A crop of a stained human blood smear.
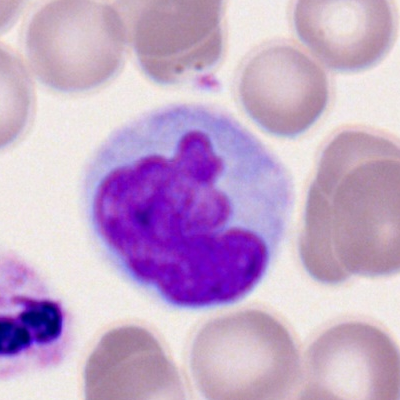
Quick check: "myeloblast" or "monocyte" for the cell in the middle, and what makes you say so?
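It's a monocyte. The nucleus is irregularly folded, with several bulging lobes, and sits toward the lower part of the cell, leaving more cytoplasm above it. Its chromatin stains a lighter purple than the nucleus of the cell at the lower left edge, and the cytoplasm is a pale greyish blue.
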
